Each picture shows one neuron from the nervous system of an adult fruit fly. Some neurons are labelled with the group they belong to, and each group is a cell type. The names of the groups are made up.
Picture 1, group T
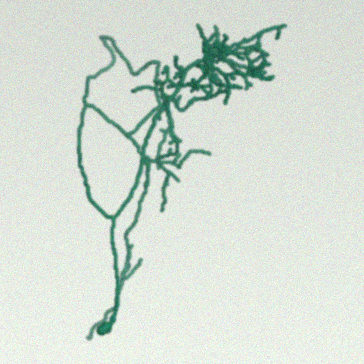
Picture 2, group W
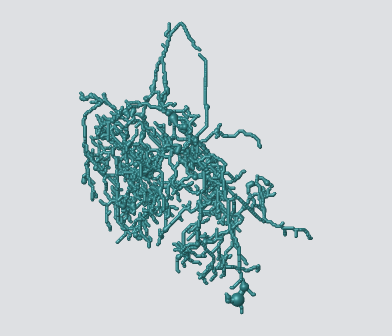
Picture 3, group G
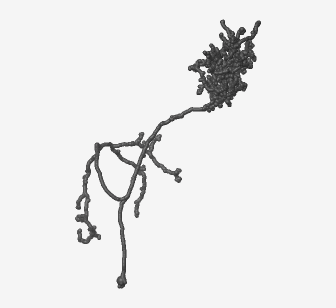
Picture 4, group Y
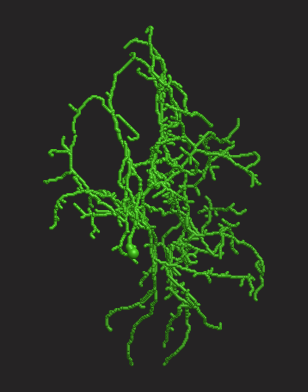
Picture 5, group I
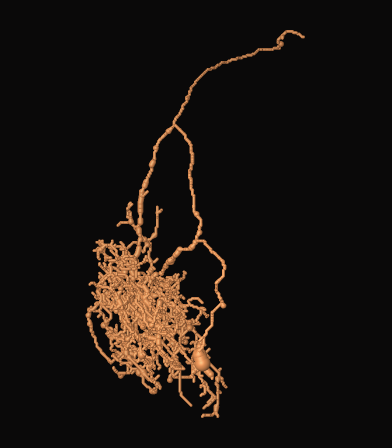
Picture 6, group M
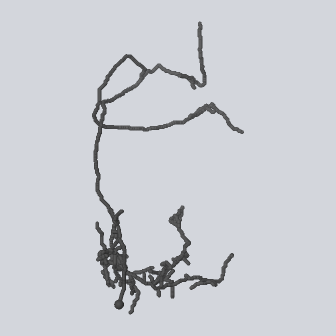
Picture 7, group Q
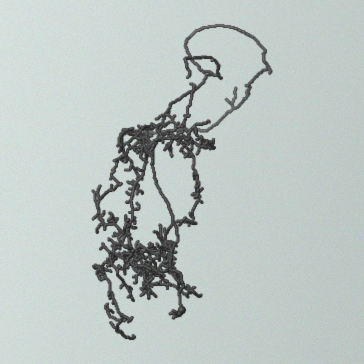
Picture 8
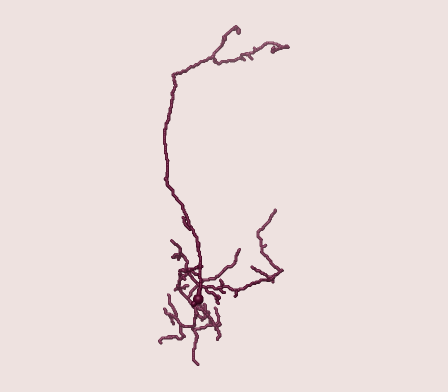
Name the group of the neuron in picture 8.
group M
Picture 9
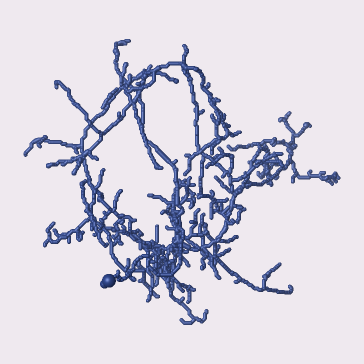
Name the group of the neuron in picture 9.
group Y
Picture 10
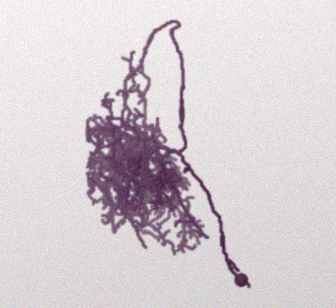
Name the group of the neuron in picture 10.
group I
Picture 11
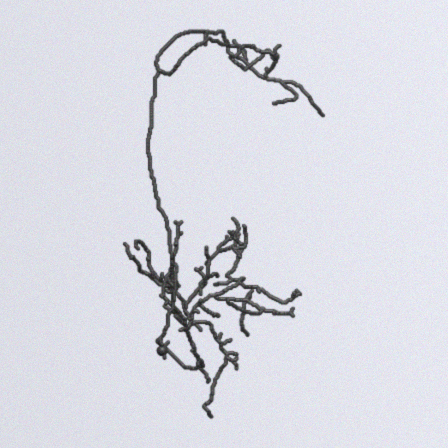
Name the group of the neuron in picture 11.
group M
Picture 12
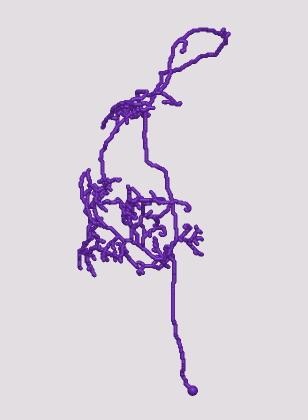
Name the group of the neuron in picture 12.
group Q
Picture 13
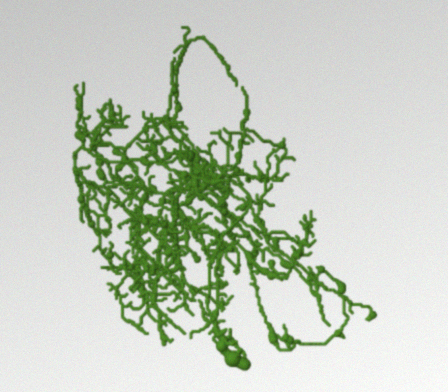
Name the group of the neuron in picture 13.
group W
